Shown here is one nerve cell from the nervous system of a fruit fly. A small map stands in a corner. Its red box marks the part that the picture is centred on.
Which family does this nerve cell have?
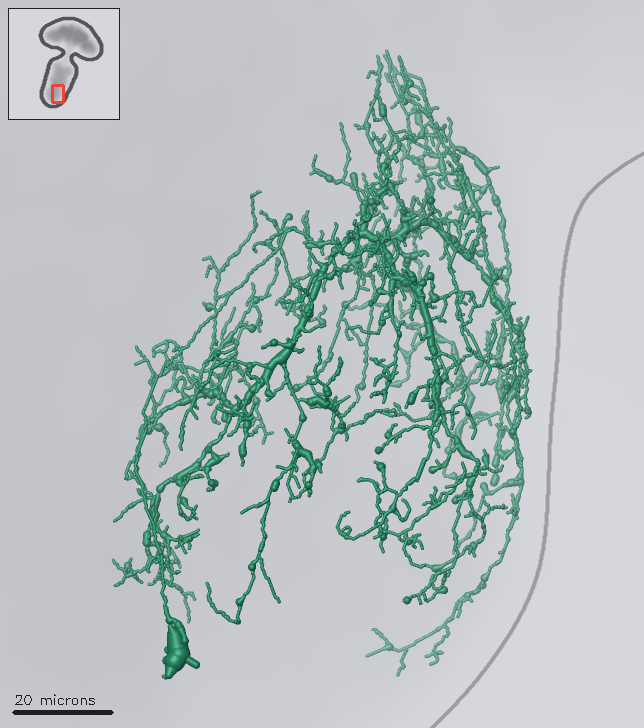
hemilineage 03B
